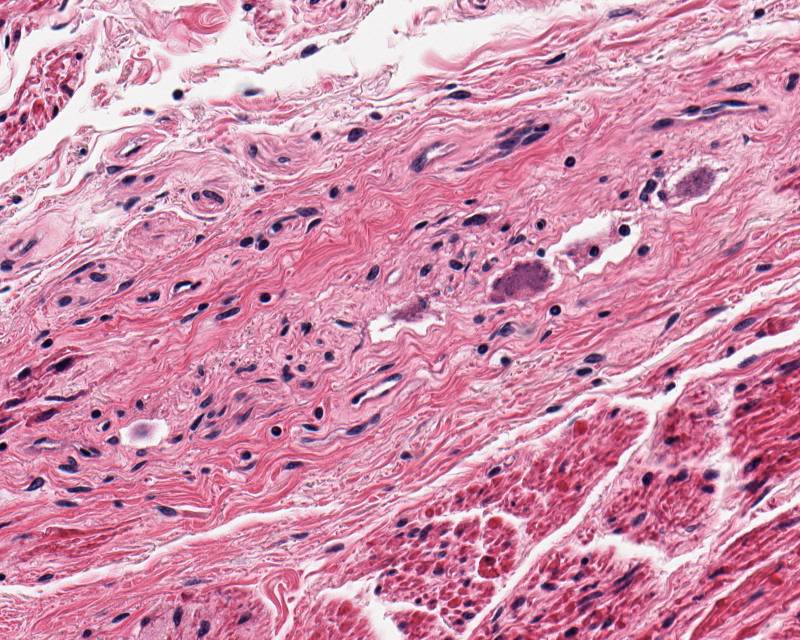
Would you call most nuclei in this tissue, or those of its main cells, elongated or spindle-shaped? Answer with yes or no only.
Yes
